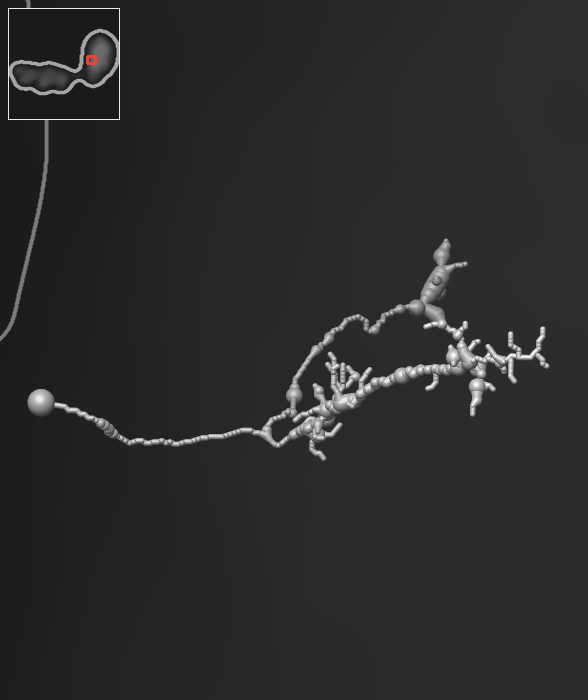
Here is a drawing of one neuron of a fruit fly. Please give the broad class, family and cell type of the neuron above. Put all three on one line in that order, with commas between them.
optic-lobe intrinsic neuron, T, T2a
